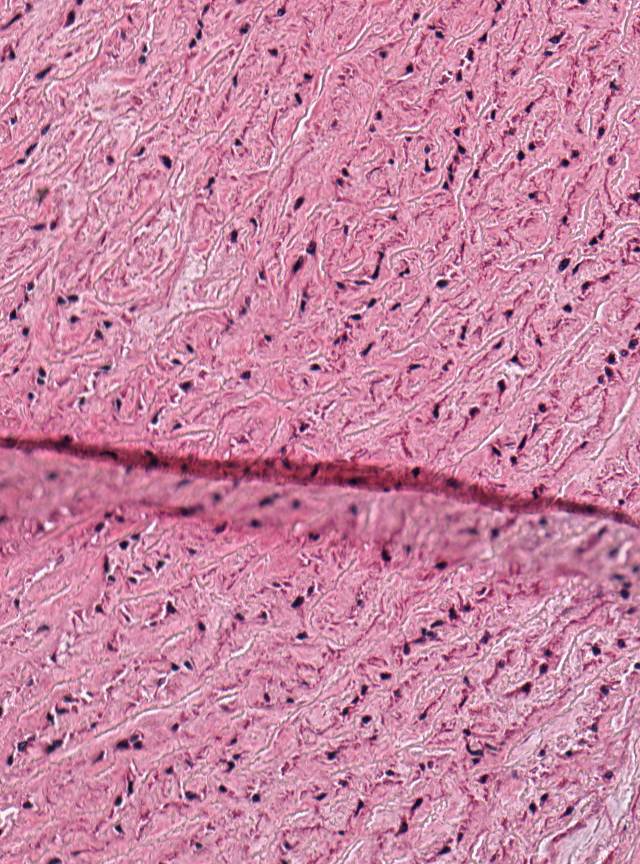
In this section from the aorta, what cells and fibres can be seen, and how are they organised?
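Fibrous connective tissue occupies the entire field; no epithelium is present. The stroma stains pink, with narrow white clefts between fibres. Nuclei are small, dark and spindle-shaped to wavy. Fat cells are absent.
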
